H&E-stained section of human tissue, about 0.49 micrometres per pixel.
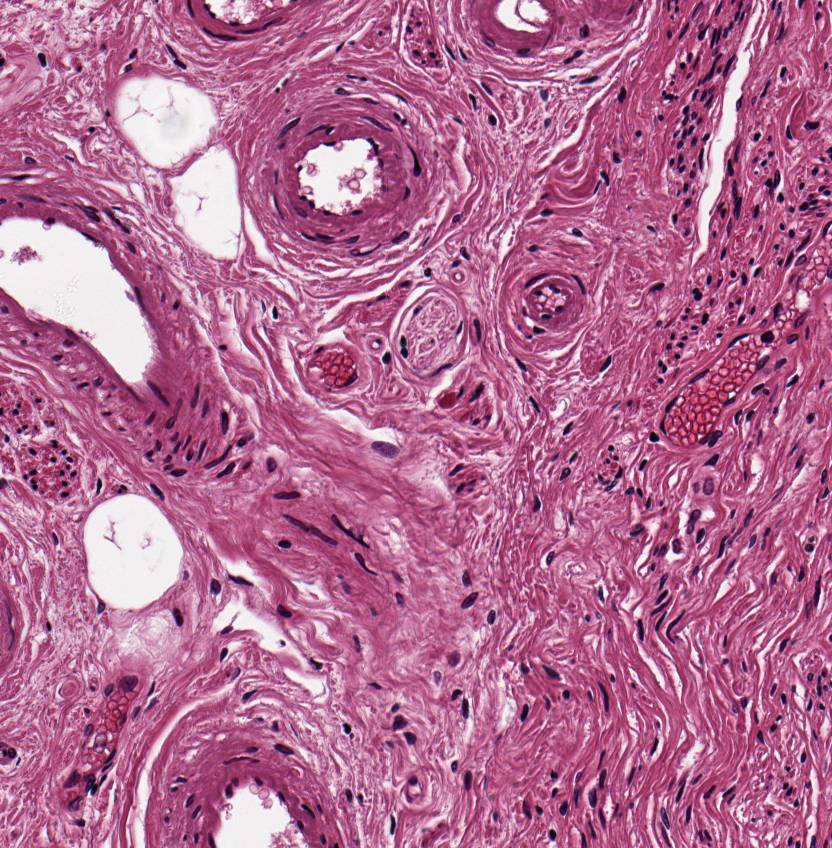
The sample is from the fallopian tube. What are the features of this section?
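No epithelium here; the whole field is fibrous stroma crowded with blood vessels. The stroma itself is dense, wavy, pink collagen bundles with scattered spindle-shaped nuclei. Small thin-walled vessels packed with red blood cells sit near the centre and at the right middle. Along the left side there's a cluster of rounded or elongated empty spaces with thin walls.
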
